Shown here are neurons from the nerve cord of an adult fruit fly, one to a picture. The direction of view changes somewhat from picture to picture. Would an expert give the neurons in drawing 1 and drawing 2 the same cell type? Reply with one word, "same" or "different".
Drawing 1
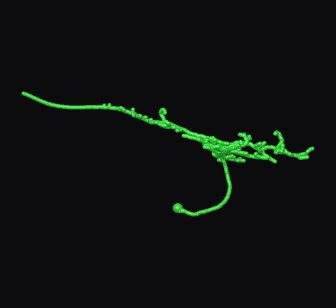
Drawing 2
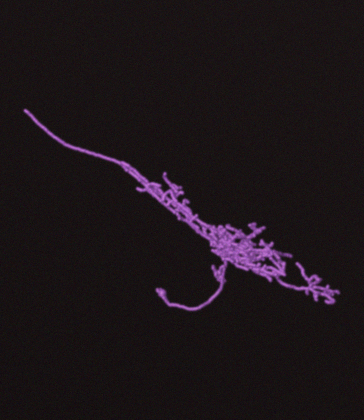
different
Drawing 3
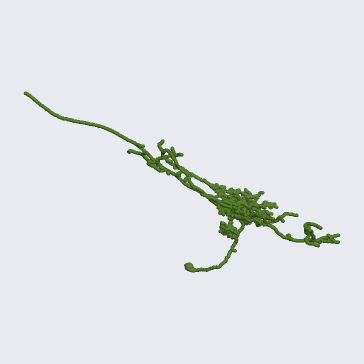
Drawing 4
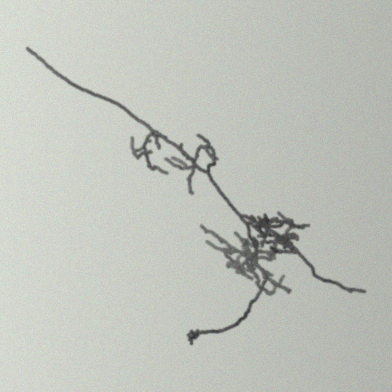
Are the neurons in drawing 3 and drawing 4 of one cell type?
different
